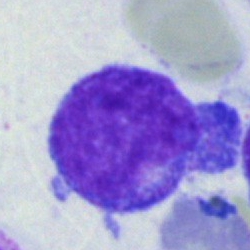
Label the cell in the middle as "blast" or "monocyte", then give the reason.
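It's a blast, not a monocyte. What decides it is how little cytoplasm there is: the nucleus fills almost the whole cell, leaving at most a very thin rim.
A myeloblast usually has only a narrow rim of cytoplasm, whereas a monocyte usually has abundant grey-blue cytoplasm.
Otherwise, the chromatin is deep purple and finely textured without heavy dark clumps. A paler patch lies in the lower right part of the cell, and small pale blue projections stick out from the lower left and bottom edge.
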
